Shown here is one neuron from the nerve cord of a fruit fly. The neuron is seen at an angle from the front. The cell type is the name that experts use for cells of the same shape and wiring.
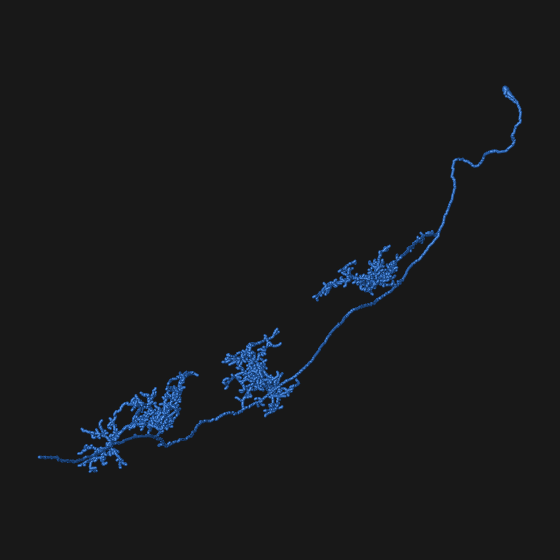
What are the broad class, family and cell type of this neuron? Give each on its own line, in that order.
ascending neuron
hemilineage 09B
AN09B034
